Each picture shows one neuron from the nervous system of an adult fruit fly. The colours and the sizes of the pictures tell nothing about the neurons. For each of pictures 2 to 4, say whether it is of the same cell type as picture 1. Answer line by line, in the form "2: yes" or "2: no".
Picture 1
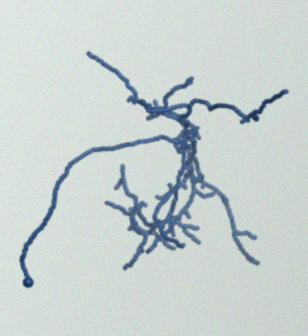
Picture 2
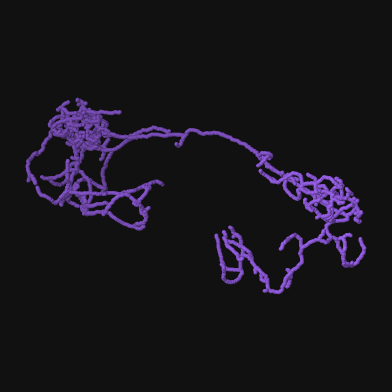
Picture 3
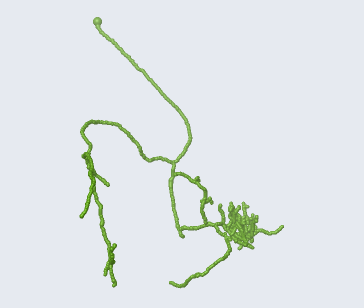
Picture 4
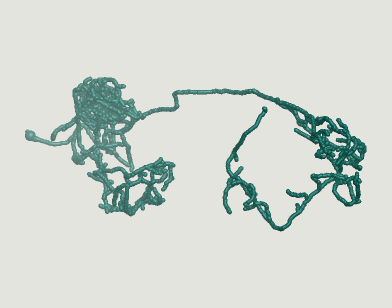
2: no
3: no
4: no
